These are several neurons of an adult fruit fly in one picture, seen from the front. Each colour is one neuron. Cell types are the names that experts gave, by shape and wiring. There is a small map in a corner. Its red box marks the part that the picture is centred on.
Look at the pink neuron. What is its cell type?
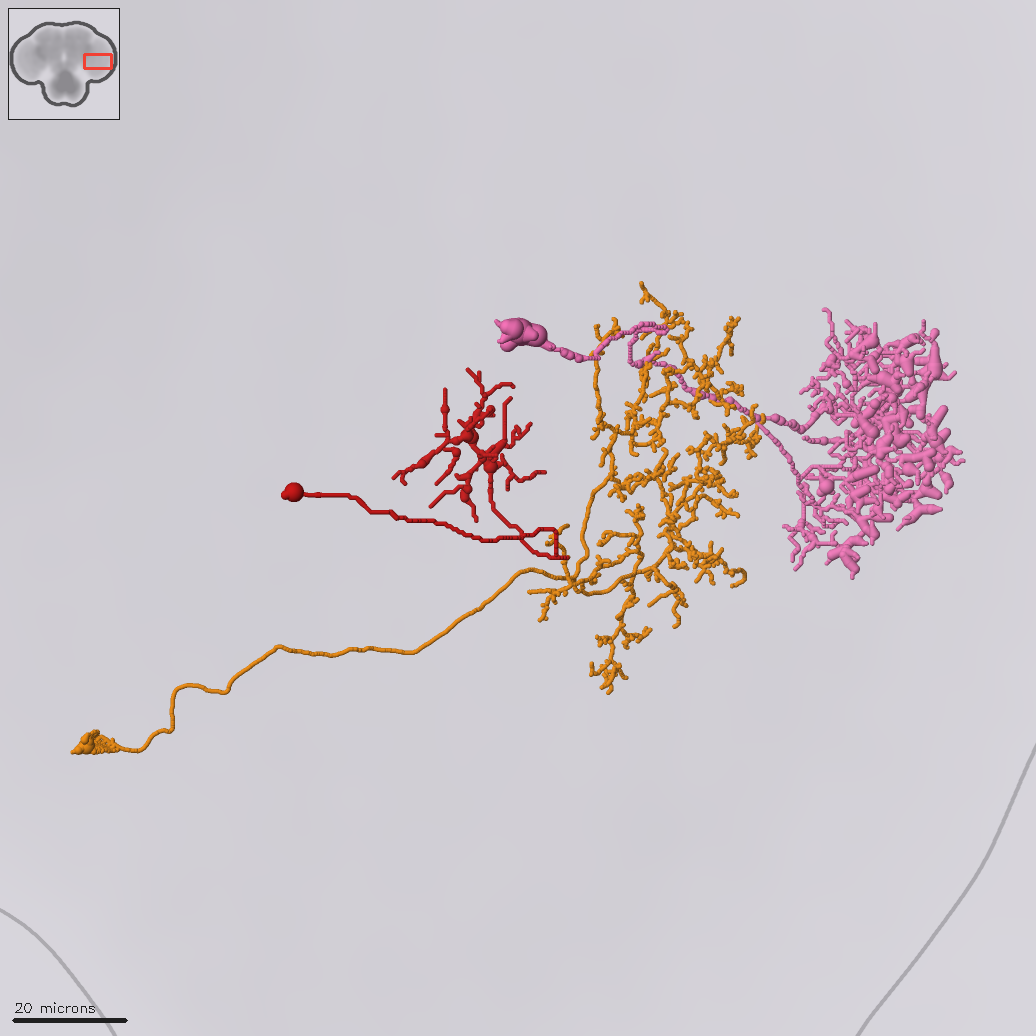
Dm4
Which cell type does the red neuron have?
Dm8b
